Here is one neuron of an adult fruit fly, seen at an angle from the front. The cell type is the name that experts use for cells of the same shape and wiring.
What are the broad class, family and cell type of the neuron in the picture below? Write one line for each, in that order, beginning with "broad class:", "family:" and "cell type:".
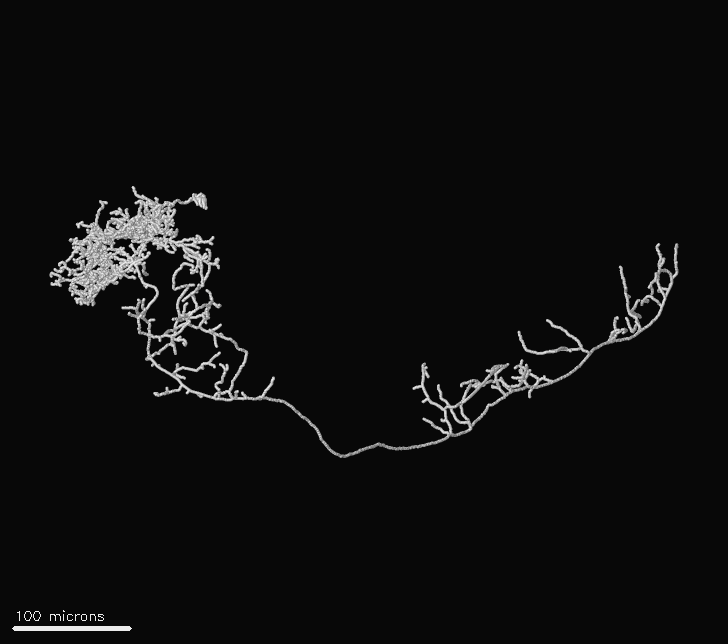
broad class: descending neuron
family: hemilineage SMPpv2_ventral
cell type: DNp09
